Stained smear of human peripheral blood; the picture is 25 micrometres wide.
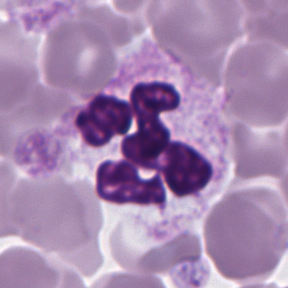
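Segmented neutrophil. Nucleus in several separate lobes. Cytoplasm plentiful around the lobes, filled with fine pinkish-violet granules. Outline irregular, not round.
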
